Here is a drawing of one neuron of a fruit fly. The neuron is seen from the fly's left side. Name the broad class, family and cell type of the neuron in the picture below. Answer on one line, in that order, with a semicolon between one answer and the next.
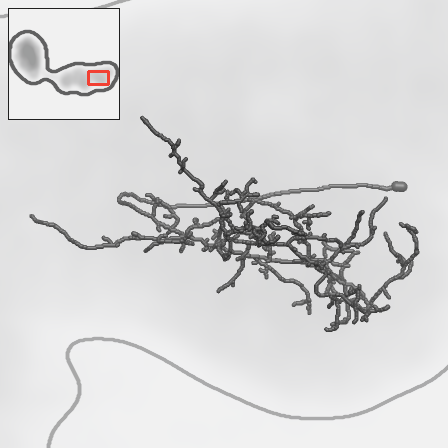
nerve-cord intrinsic neuron; hemilineage 12B; IN12B056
